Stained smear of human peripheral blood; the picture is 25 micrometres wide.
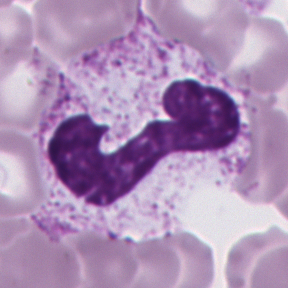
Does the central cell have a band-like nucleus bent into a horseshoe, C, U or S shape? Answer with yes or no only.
Yes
